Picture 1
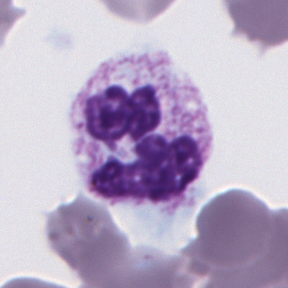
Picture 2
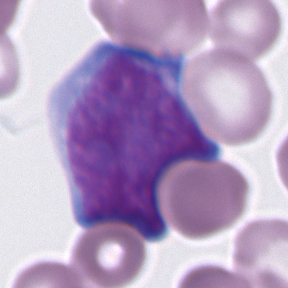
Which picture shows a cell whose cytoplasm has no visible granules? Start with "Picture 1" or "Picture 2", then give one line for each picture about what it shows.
Picture 2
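Picture 1: Fine pink-violet granules are spread through the whole cytoplasm.
Picture 2: No granules are seen in the cytoplasm.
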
